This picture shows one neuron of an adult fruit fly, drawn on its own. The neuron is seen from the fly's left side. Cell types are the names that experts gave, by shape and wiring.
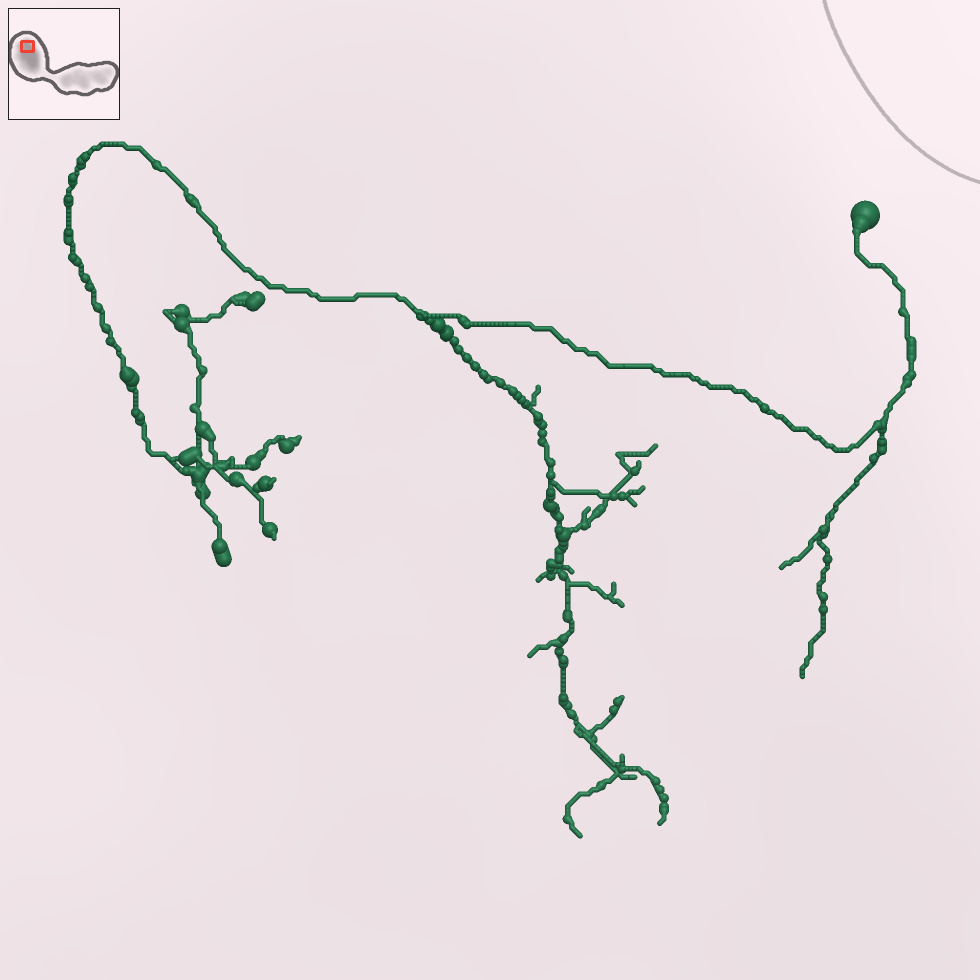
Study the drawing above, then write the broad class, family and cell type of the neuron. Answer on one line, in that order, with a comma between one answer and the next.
central-brain intrinsic neuron, hemilineage DL1_dorsal, LHPV5c3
